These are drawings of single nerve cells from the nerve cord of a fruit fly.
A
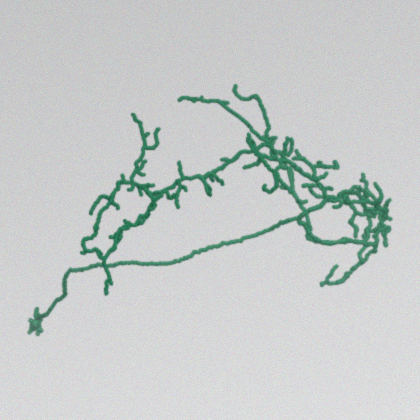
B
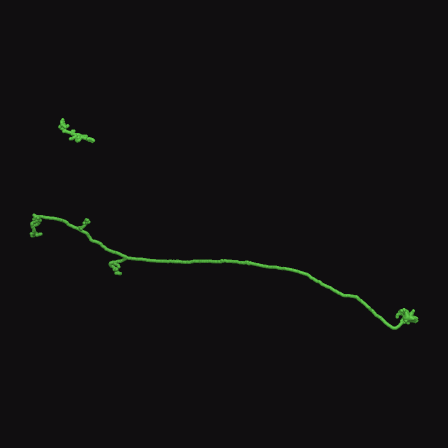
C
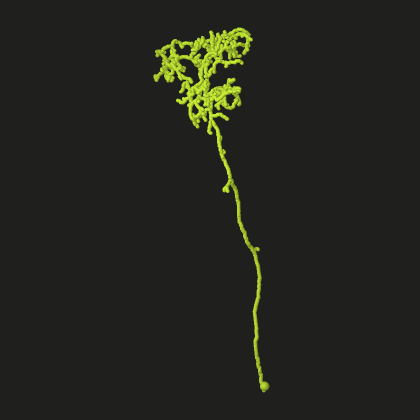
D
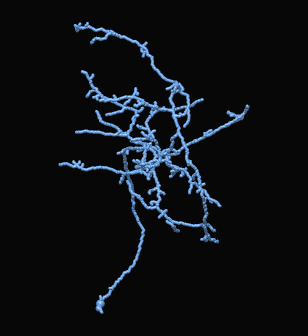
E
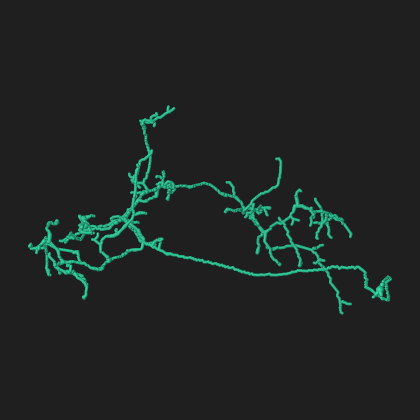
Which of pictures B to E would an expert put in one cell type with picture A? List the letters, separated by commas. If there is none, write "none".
E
